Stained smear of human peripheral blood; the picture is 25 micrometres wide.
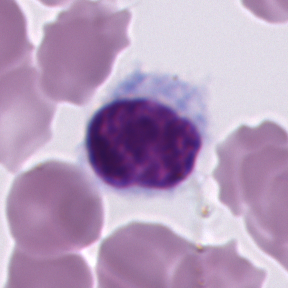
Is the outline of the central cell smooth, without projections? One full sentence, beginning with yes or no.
No, this cell is bounded by a rough outline.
